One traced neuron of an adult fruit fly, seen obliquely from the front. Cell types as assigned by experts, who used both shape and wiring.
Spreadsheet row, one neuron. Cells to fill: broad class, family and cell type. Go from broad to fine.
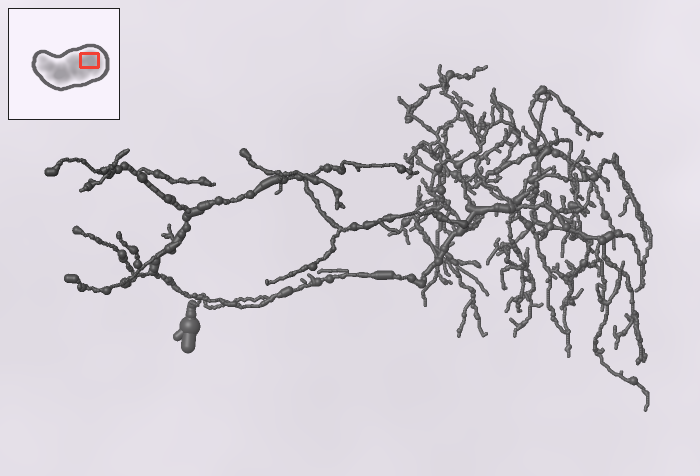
visual projection neuron; hemilineage VPNp&v1_ventral; LC39a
